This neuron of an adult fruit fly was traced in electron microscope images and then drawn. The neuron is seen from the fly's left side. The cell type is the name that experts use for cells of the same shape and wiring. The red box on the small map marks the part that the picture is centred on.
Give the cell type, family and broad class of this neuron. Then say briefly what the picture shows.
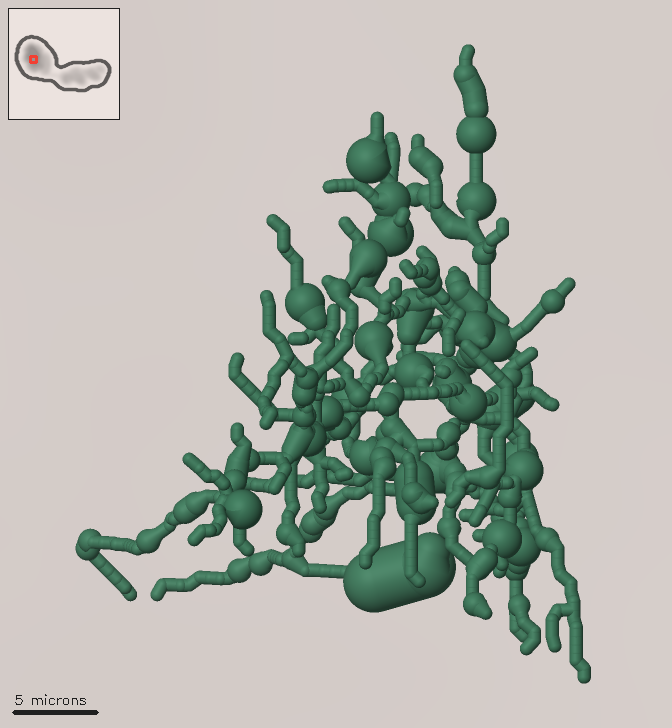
It is of cell type Cm3. The family is Cm. Its broad class is optic-lobe intrinsic neuron. The cell body is at the bottom of the picture. By the scale bar it is about 40 microns tall in this view. The picture shows dozens of branch ends.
